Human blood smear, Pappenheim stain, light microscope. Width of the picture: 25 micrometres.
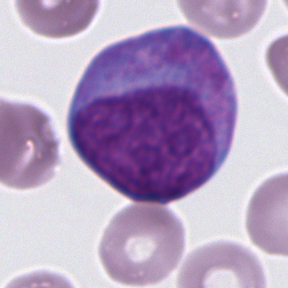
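Atypical promyelocyte, the central cell, about 15 micrometres across. Looking first at the nucleus: it sits off-centre in the lower part of the cell, and its upper border is nearly straight. Above it, the blue cytoplasm forms a broad cap. And along the nucleus's upper edge, I can follow a paler band of cytoplasm.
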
